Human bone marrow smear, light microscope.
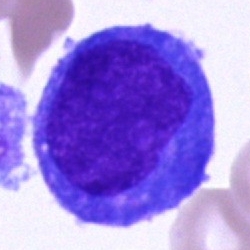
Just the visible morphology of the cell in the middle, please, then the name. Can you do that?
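Let me go over the outline: it is roughly round. The cytoplasmic rim looks wider on the right and lower side than on the left. I see no granules anywhere in the cytoplasm. Along the upper and right edge, small blunt blebs project outward. This cell is a blast.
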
